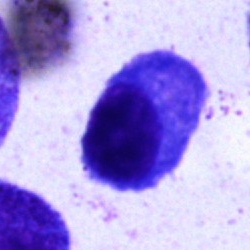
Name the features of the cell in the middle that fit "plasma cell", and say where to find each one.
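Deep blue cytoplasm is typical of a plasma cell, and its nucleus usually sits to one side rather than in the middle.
Both fit here: the cytoplasm is deep blue, and it is widest on the upper-right side of the nucleus.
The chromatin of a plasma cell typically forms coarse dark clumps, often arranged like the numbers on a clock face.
The chromatin in this cell is dark, as expected, but it is dense and shows little internal detail. The cell itself is oval, with its long axis running from lower left to upper right.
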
